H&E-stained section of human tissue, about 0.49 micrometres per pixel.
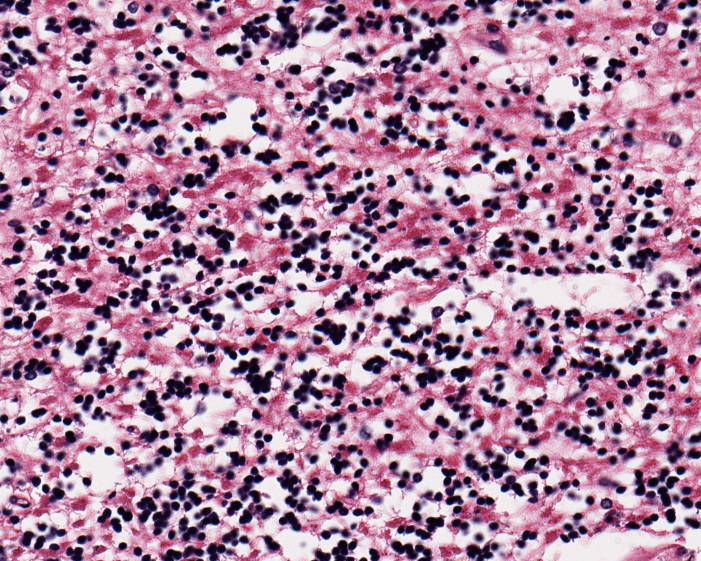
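Cerebellum, stained with haematoxylin and eosin. Notice how the small nuclei stain evenly dark, showing no detail inside. Most of these small cells have little or no cytoplasm you can see around the nucleus. Between the nuclei, look for the pink, finely fibrillary background. There are no glands and no epithelial lining anywhere in the field.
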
